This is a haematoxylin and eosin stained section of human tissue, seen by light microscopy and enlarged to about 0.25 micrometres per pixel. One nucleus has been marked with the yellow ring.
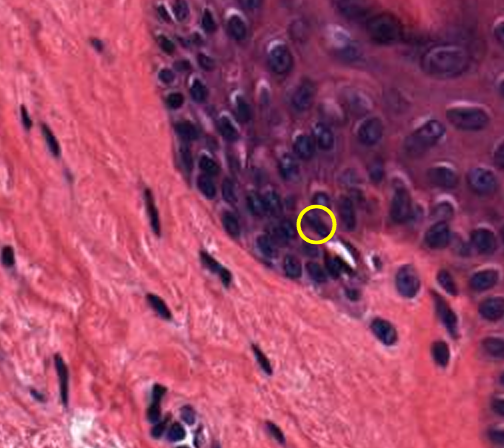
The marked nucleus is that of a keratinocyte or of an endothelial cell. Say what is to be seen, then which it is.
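Its nucleus is oval and dark, about as dark as the tightly packed nuclei in the same row and darker than the larger, paler nuclei further up in the cell layer. Little cytoplasm shows around the nucleus, and no clear outline separates it from its neighbours. A small bright white slit lies just beside it, to its lower right. The marked cell is a keratinocyte.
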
